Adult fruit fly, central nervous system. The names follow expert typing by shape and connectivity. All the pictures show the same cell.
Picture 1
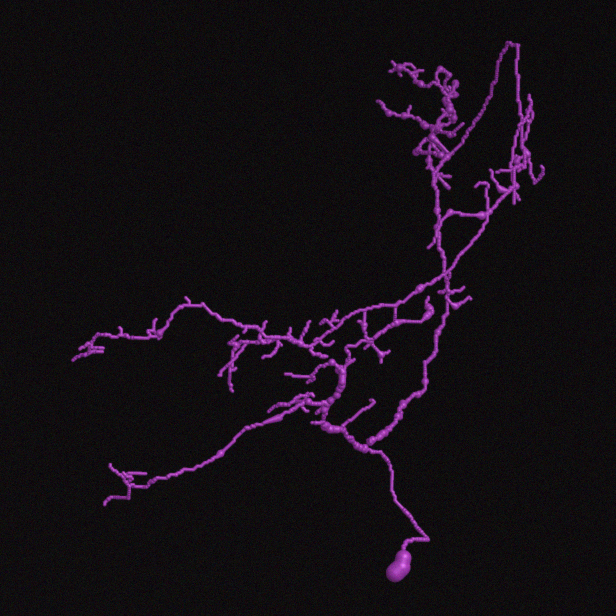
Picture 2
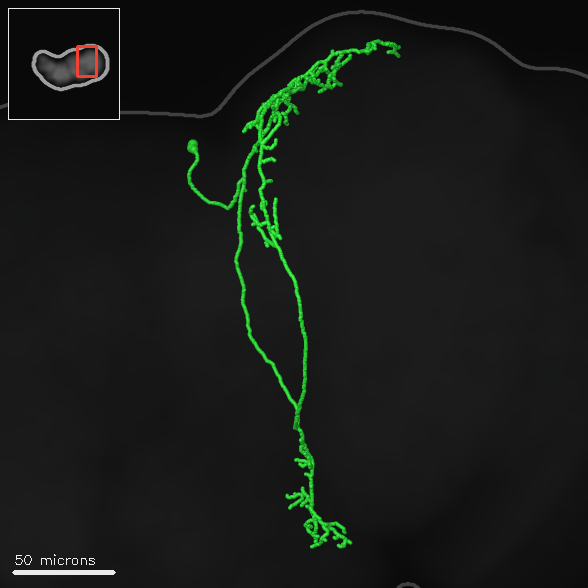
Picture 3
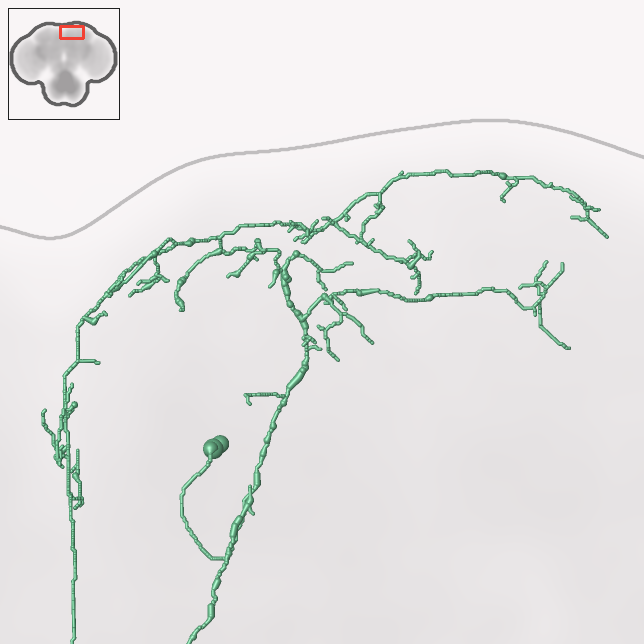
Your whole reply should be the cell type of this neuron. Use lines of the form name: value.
cell type: CB1081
